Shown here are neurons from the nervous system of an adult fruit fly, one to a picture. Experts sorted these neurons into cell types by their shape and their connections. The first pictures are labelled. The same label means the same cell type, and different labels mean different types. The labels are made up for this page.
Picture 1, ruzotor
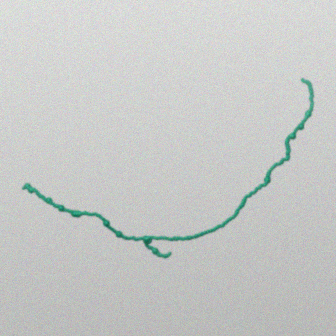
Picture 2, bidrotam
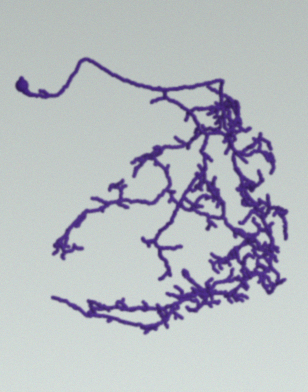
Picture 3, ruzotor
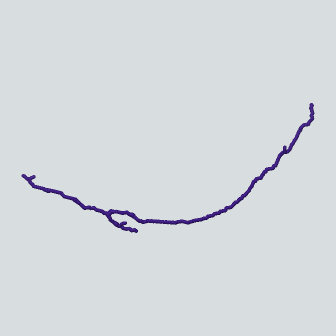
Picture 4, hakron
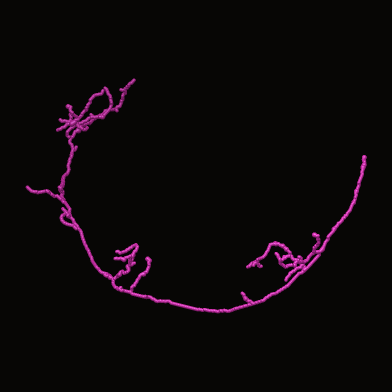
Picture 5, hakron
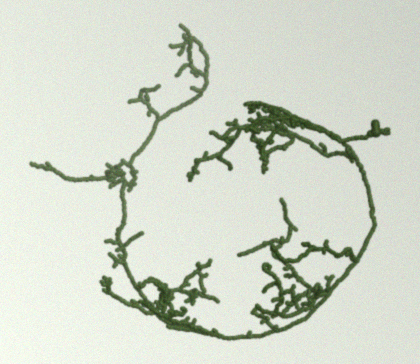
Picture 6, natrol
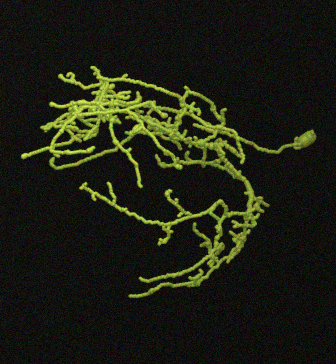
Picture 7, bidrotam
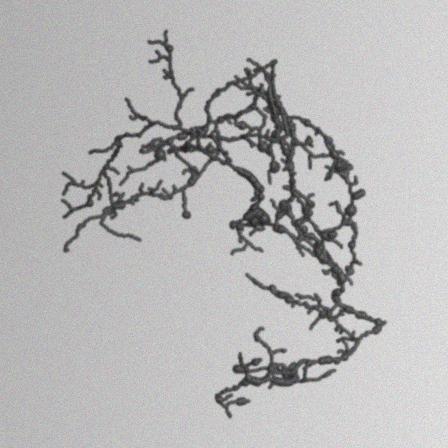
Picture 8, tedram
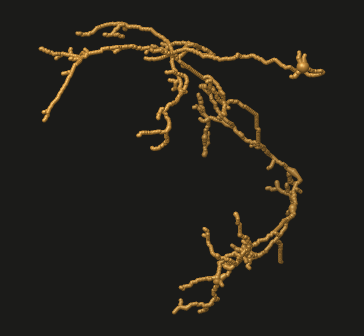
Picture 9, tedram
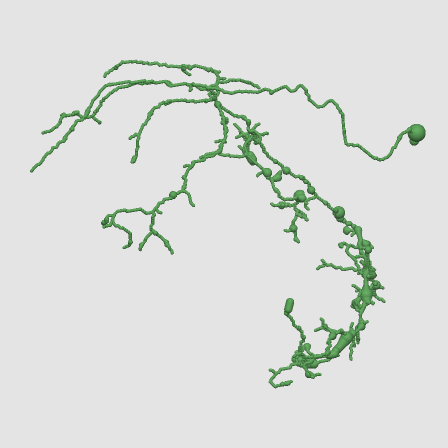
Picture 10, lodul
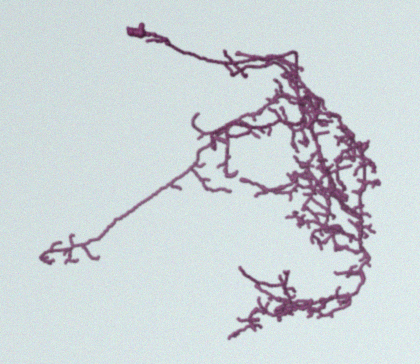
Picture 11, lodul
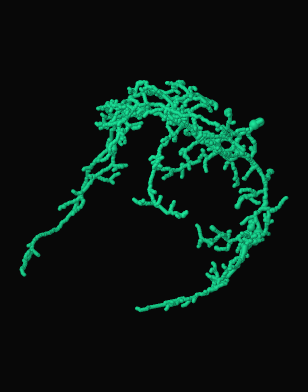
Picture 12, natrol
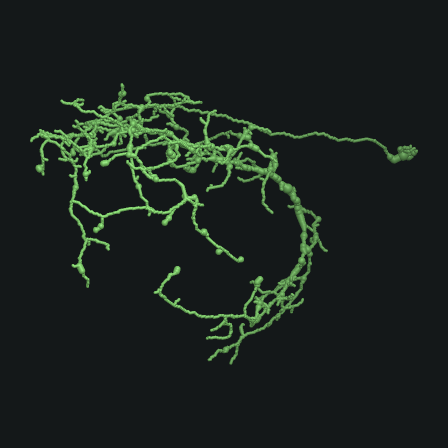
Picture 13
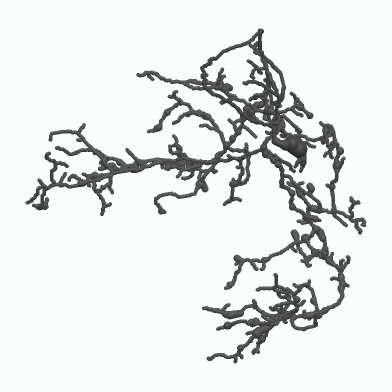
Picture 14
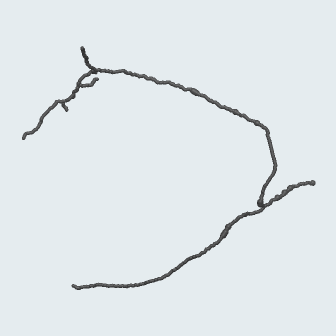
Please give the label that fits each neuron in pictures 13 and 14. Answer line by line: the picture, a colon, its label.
13: bidrotam
14: ruzotor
